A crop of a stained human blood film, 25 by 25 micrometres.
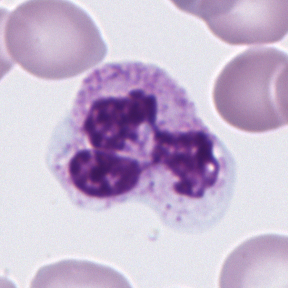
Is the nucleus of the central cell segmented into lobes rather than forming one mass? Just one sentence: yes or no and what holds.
Yes, it is a lobed nucleus that this cell has.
